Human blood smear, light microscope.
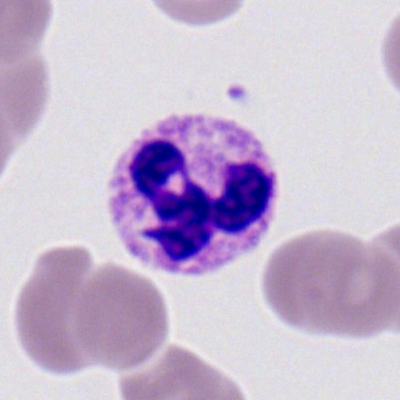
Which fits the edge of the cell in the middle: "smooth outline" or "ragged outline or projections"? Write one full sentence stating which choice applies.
This cell's outline is not rough but smooth.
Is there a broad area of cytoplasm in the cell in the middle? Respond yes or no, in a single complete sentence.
Yes, the cytoplasm of this cell is abundant.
